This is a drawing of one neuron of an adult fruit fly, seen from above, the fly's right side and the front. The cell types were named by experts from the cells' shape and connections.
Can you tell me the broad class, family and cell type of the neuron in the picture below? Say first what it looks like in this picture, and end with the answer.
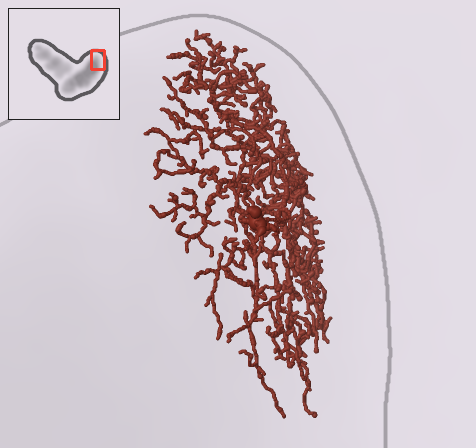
As drawn here it is taller than it is wide. This is an optic-lobe intrinsic neuron. Its family is Dm. It is of cell type Dm19.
